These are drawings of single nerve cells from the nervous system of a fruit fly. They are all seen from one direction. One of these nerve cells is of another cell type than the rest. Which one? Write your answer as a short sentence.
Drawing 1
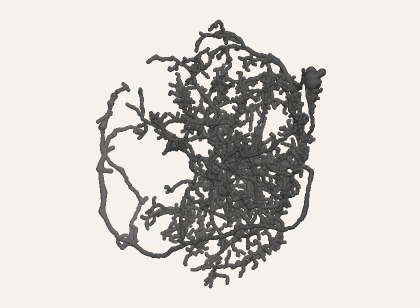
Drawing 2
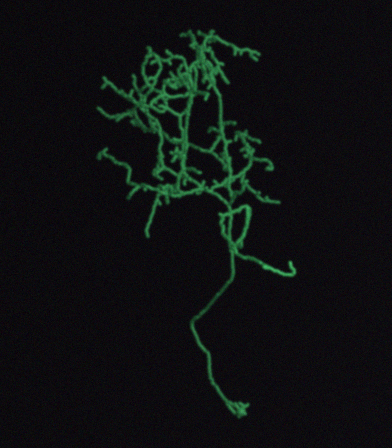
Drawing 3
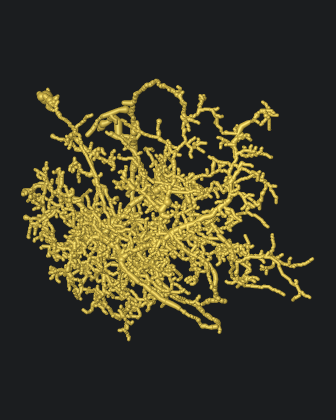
Drawing 2 is the odd one out.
